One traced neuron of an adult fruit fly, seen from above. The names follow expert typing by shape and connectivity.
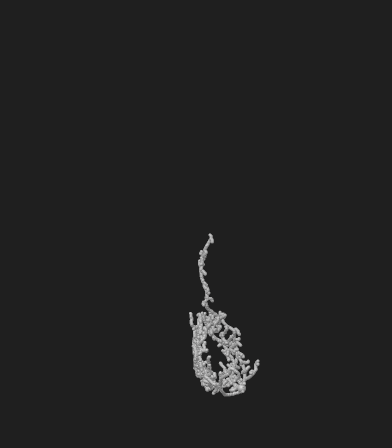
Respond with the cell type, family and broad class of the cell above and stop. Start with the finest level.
IN19A045; hemilineage 19A; nerve-cord intrinsic neuron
